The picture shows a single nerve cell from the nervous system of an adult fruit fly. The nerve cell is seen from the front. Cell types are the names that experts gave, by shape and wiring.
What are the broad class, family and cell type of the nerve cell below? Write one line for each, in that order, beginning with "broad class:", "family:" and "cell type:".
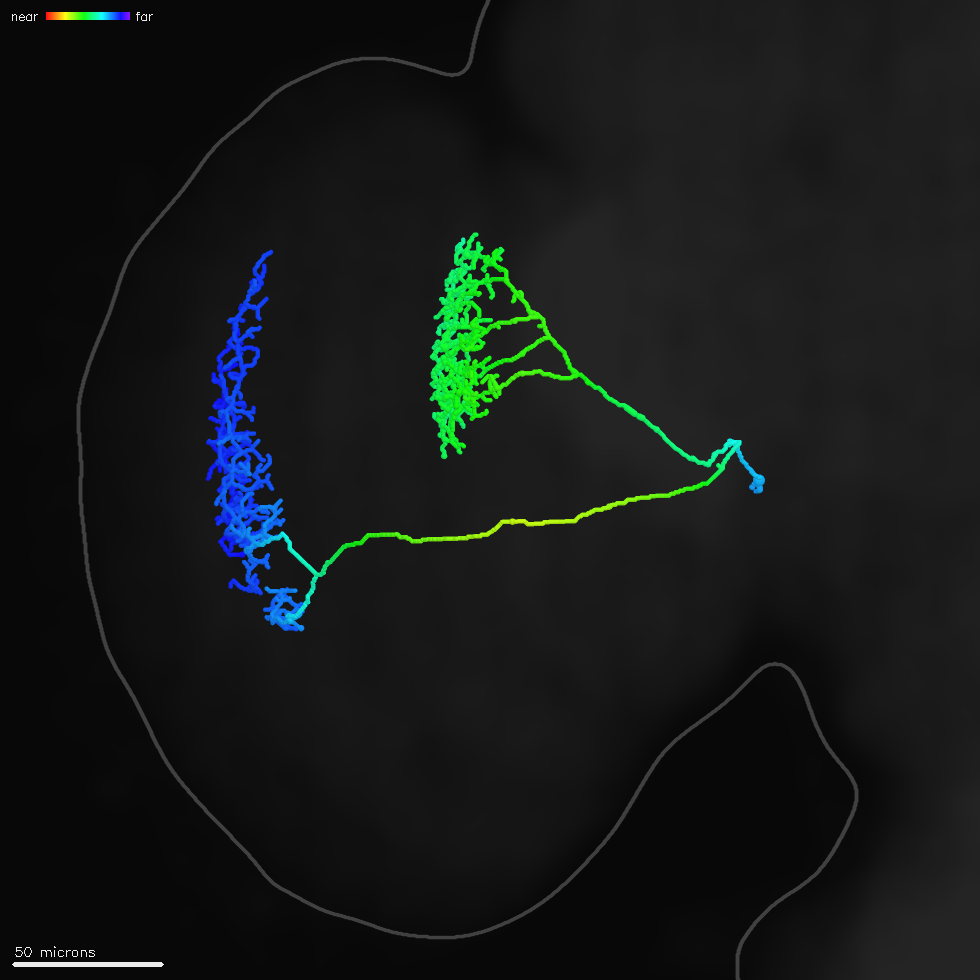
broad class: optic-lobe intrinsic neuron
family: MeLo
cell type: MeLo13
